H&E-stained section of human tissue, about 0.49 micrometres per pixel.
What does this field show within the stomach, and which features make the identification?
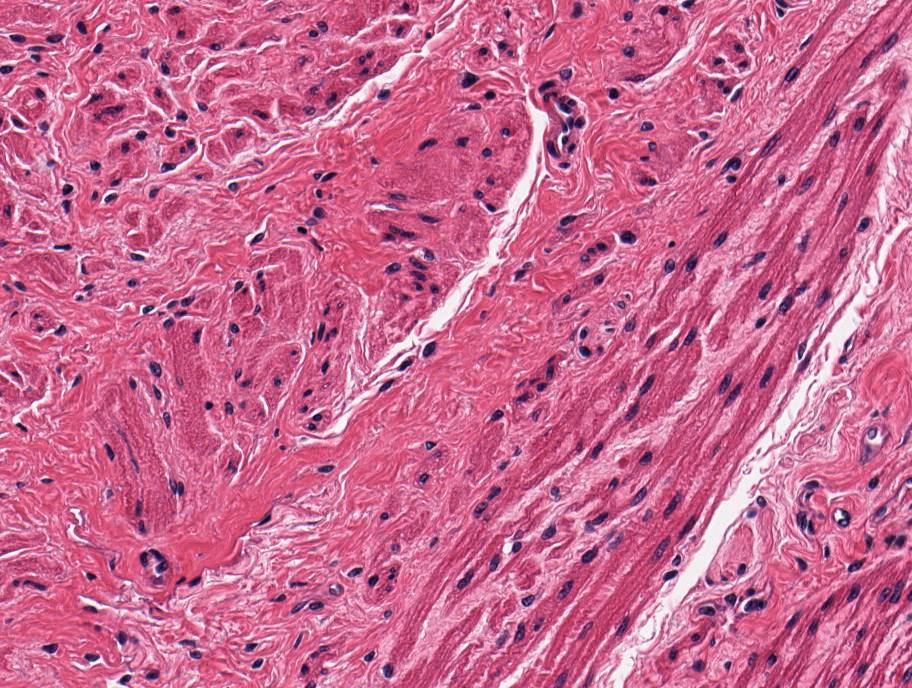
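What you have here is smooth muscle, in bundles separated by pink collagenous stroma, with no epithelium anywhere. In the right half the fibres run in long parallel fascicles from lower left towards upper right. Now look at a nucleus: dark, elongated and cigar-shaped, with blunt ends, sitting in abundant pink cytoplasm drawn out into long fibrillar strands.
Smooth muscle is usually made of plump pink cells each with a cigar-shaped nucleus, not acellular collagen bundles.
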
